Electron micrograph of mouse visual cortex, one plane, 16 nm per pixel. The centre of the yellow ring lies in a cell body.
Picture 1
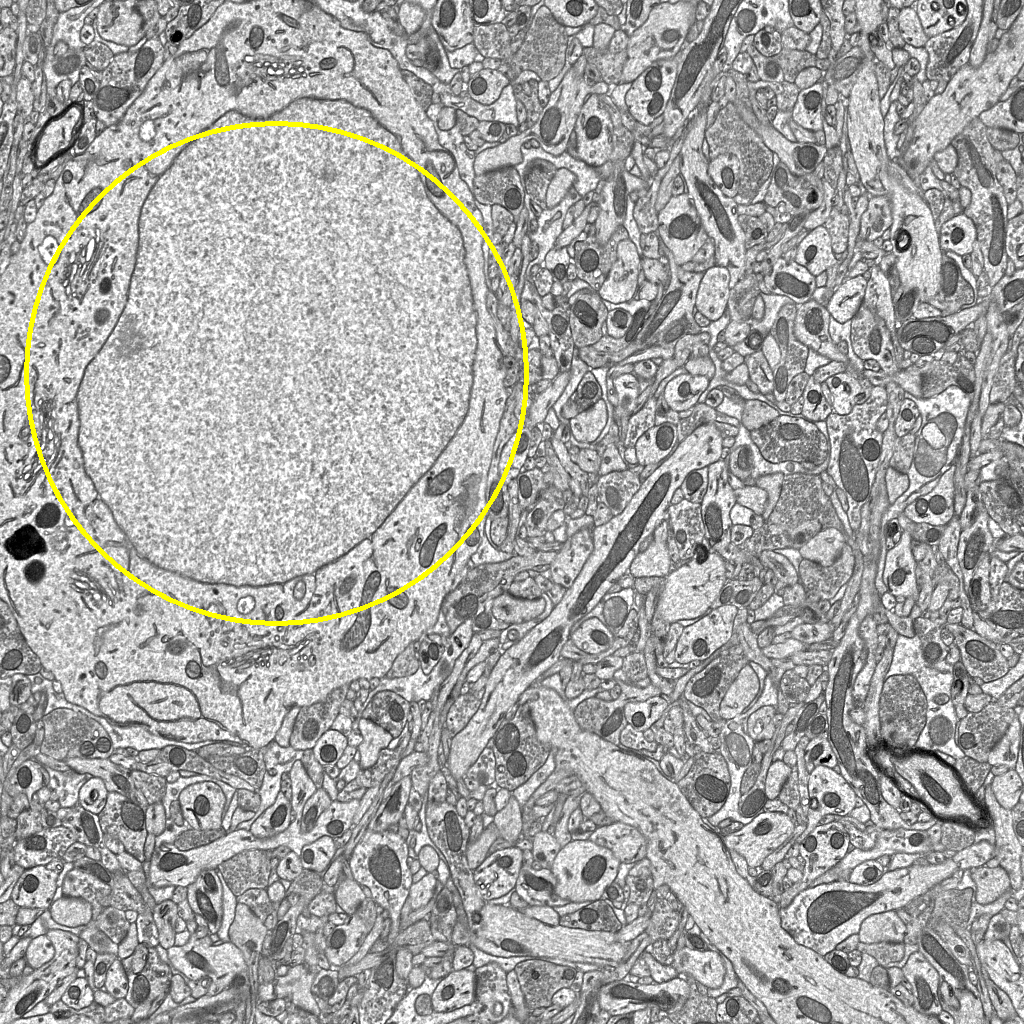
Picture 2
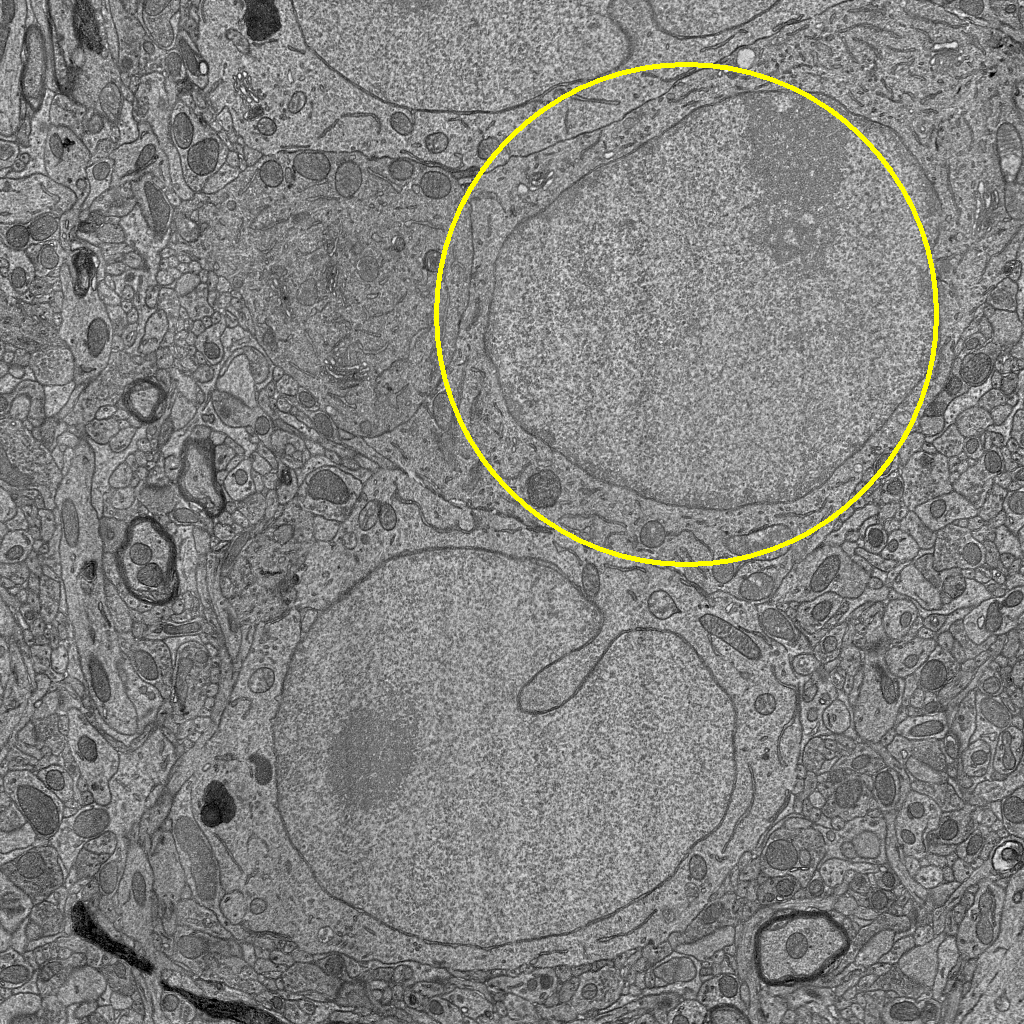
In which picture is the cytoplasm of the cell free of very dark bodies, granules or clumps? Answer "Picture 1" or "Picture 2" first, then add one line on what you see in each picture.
Picture 2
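In picture 1: A cluster of very dark round bodies lies in the cytoplasm at the lower left edge of the ring.
In picture 2: No dark dense bodies are seen in the cytoplasm around the nucleus.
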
